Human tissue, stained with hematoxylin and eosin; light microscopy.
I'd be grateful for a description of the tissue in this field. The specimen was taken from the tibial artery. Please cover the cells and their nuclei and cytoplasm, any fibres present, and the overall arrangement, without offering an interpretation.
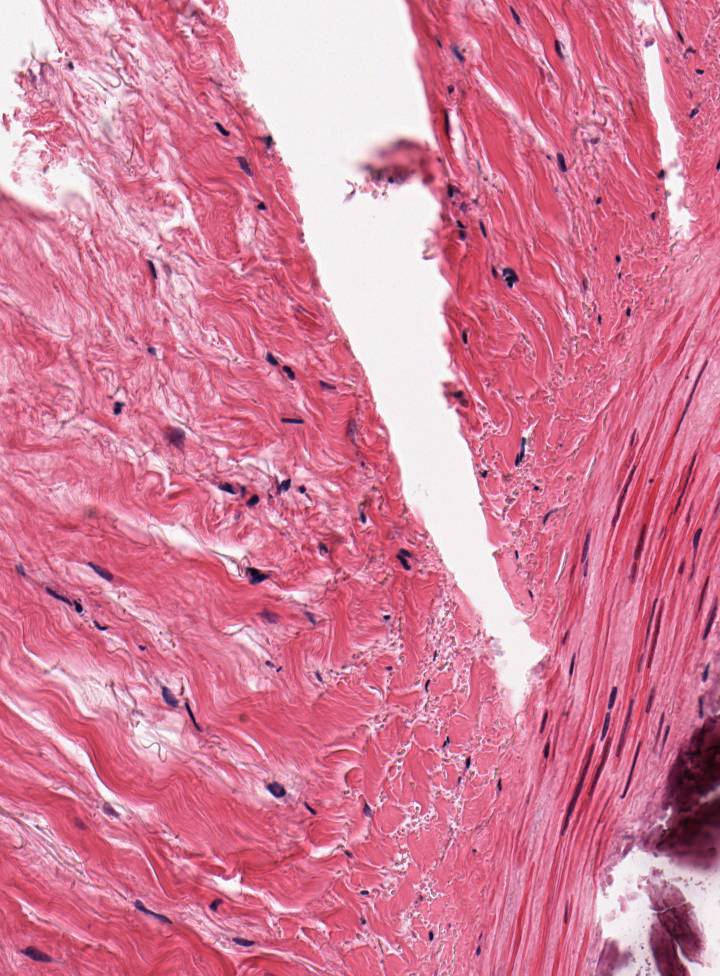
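Almost everything here is dense, strongly eosinophilic fibrous tissue with few cells. The nuclei you do see are small and dark, mostly elongated or spindle-shaped. In the lower right band they become long and slender and line up with its fibres. And no epithelium lines any surface in the field.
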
